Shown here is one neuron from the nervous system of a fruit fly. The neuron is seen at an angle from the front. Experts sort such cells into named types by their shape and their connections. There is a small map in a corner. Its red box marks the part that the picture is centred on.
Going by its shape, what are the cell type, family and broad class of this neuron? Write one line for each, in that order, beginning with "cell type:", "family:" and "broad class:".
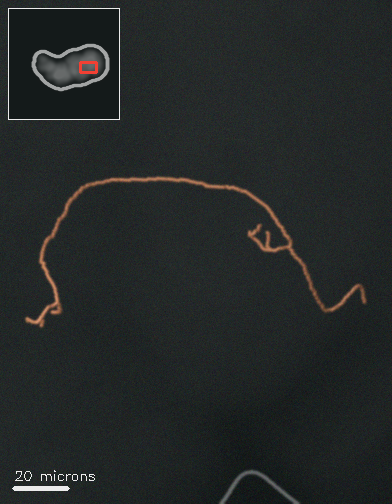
cell type: ORN_DA2
family: class olfactory
broad class: sensory neuron entering the brain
